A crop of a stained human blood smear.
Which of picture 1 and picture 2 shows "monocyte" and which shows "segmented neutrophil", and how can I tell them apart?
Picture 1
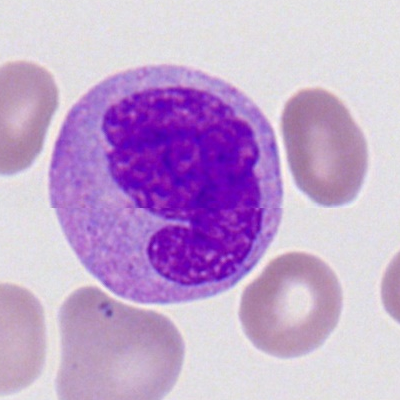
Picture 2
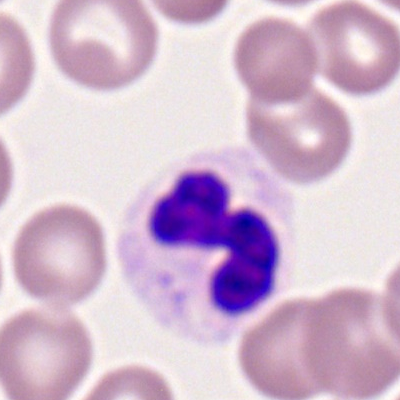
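The monocyte is in picture 1; the segmented neutrophil is in picture 2. Both cells have a smooth outline, round in the monocyte and roughly round in the segmented neutrophil, which shows no surface projections. Chromatin: patchy in the monocyte, with darker clumps separated by paler spaces; dark purple and densely clumped in the neutrophil, where no nucleoli are visible.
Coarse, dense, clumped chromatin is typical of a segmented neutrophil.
Cytoplasm: abundant and pale greyish-lilac in the monocyte; plentiful and pale pinkish-lilac in the neutrophil.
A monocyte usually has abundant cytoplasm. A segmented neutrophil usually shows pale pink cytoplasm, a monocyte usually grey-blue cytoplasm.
Granules: fine, faint and dust-like in the monocyte; fine and faint lilac in the neutrophil, with no large coarse ones. No vacuoles are seen in the neutrophil's cytoplasm.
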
